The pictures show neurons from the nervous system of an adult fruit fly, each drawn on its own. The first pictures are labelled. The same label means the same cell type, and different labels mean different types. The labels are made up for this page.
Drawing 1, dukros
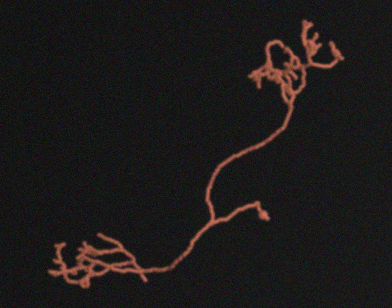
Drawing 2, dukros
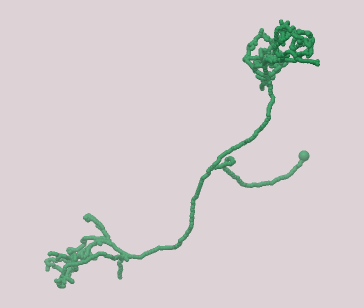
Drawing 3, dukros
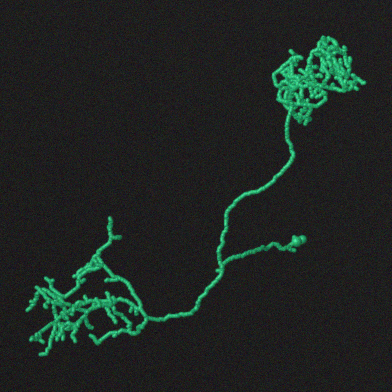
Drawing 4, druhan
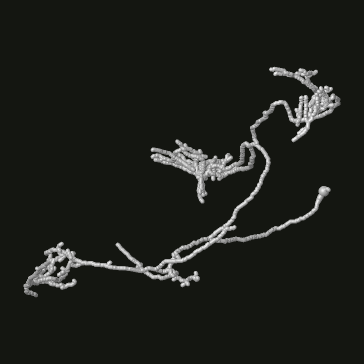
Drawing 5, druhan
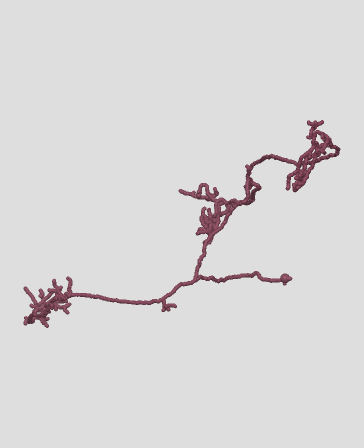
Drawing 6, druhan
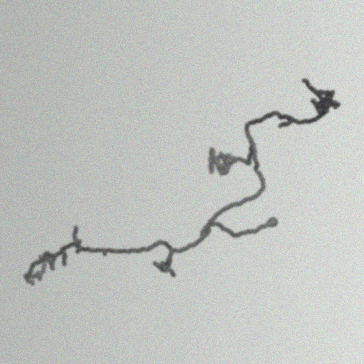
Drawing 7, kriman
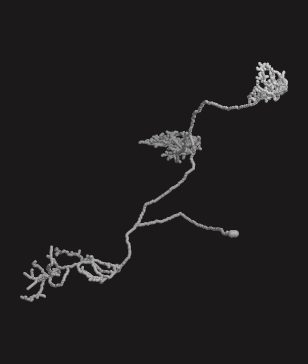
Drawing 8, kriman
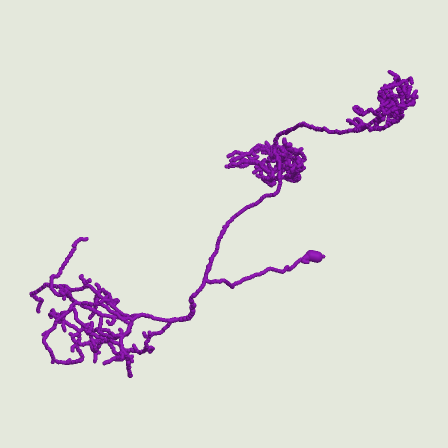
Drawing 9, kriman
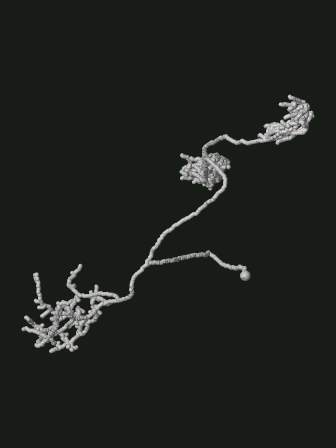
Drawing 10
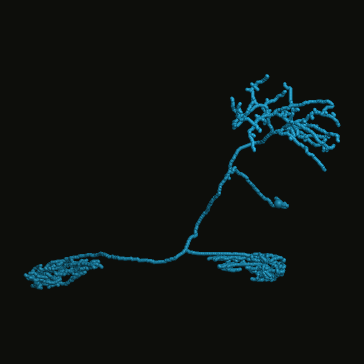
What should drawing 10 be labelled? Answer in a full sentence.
It belongs to kriman.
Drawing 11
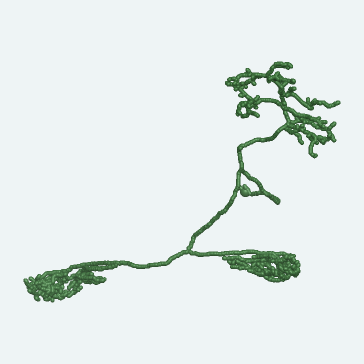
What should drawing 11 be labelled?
It belongs to kriman.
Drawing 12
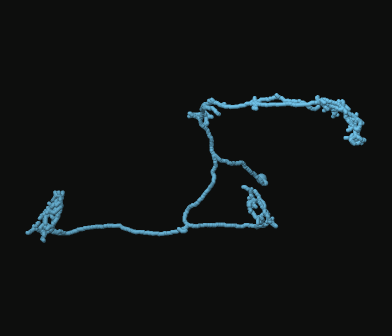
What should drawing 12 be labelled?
It belongs to druhan.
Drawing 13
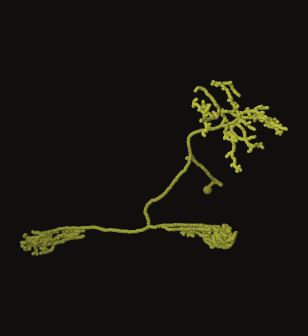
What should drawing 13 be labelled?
It belongs to kriman.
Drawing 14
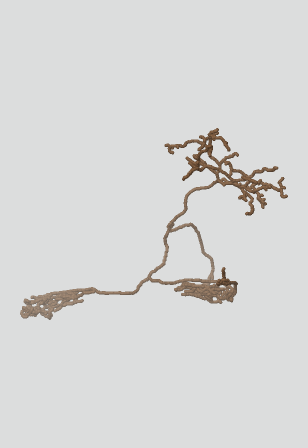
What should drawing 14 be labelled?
It belongs to kriman.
